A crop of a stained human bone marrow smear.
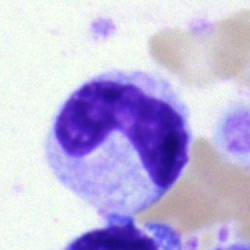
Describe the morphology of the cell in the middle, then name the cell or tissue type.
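This cell has a round, smooth outline. Its nucleus is a curved band bent into an inverted U that opens downward, and no nucleoli are visible in it. The cytoplasm is pale lilac. It is a band neutrophil.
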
